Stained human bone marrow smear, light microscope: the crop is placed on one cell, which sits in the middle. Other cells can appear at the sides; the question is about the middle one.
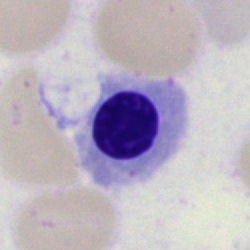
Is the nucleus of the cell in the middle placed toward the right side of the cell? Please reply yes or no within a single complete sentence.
No, the nucleus is shifted toward the left rather than the right.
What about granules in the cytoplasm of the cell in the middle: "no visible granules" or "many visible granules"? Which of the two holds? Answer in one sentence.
It is a cytoplasm without any visible granules that this cell has.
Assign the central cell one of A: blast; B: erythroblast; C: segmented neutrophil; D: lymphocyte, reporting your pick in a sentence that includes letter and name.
The middle of the crop contains an erythroblast, so option B is right.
